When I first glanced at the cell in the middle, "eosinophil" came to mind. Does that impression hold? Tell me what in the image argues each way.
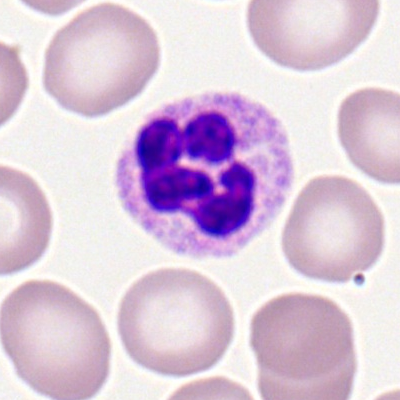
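No, this isn't an eosinophil; it's a segmented neutrophil. Look at the granules: fine, small lilac-pink ones fill the cytoplasm.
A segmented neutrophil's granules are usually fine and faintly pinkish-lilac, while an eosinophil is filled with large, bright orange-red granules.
The nucleus falls into several separate lobes of dense, dark purple chromatin, with no nucleoli.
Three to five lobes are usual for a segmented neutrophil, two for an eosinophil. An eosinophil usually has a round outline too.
So the round, smooth outline fits either name.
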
